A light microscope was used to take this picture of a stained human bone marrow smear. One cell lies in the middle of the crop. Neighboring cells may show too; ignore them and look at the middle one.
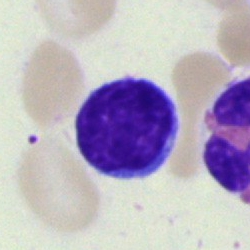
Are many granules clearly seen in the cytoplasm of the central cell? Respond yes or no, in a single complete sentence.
No, the cell shows no granules in its cytoplasm.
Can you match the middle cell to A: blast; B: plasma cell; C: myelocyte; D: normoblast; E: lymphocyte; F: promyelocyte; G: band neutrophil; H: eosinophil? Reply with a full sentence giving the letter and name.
Option E is to be chosen, as the central cell is a lymphocyte.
